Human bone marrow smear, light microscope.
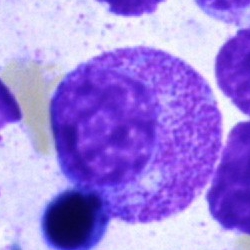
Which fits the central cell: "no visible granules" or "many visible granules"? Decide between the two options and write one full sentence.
Many visible granules are held in the cell's cytoplasm.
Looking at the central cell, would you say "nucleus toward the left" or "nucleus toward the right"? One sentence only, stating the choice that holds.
To the right of the nucleus lies the bulk of the cytoplasm.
